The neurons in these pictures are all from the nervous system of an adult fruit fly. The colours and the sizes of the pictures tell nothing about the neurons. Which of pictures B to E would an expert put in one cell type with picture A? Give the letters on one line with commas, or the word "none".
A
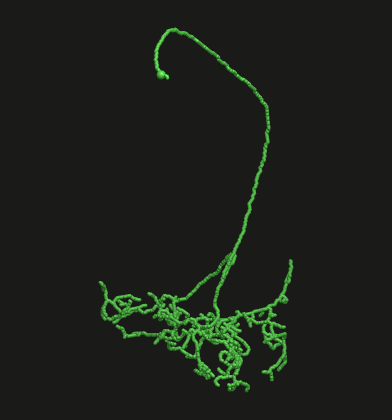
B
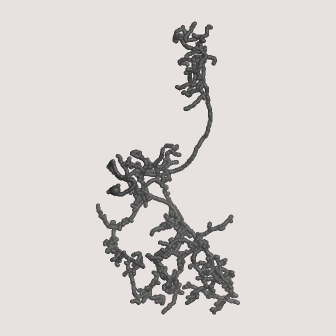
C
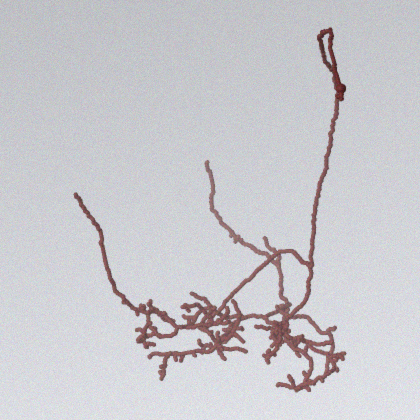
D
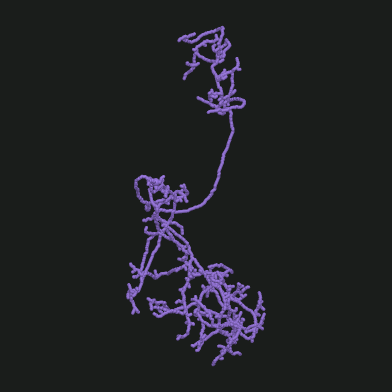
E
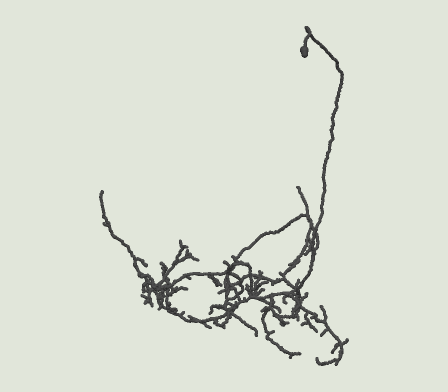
C, E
